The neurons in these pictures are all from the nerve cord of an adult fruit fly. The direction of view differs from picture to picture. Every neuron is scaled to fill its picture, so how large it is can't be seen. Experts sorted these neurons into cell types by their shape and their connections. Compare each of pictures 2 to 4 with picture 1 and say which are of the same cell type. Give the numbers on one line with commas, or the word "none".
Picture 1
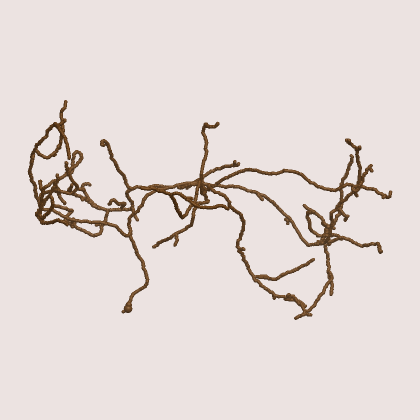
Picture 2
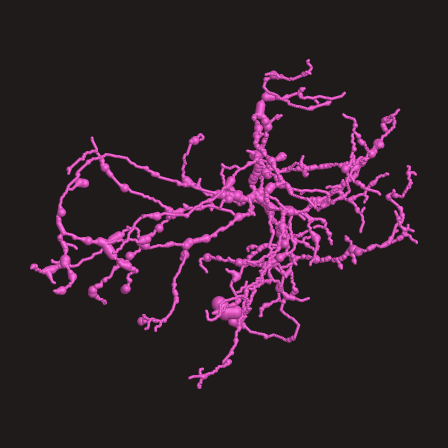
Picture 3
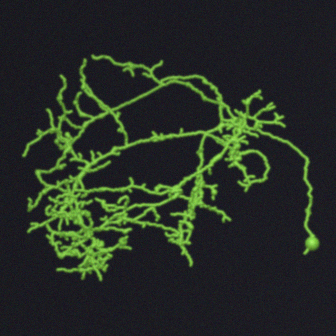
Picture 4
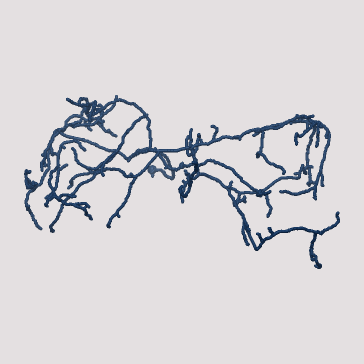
4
